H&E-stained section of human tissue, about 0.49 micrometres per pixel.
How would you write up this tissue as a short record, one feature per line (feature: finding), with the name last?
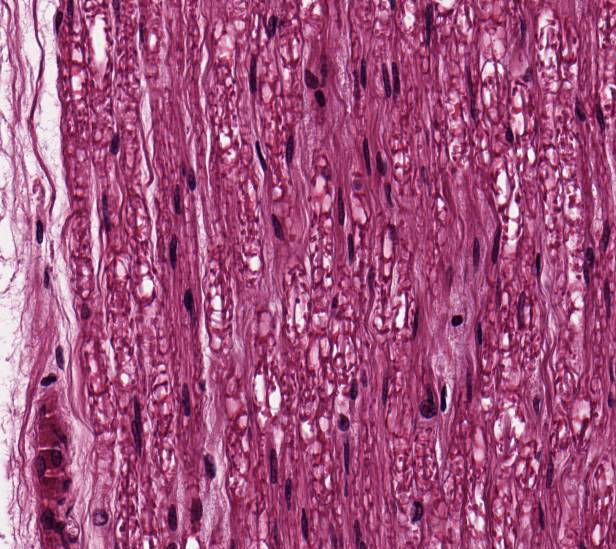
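Arrangement: long parallel fibres, running vertically, filling almost the whole field
Course: gently wavy, not straight
Contents: in many fibres, a pale, frothy, bubbly network framed by pink strands
Nuclei: dark, elongated, lying lengthwise along the fibres
Name: tibial nerve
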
